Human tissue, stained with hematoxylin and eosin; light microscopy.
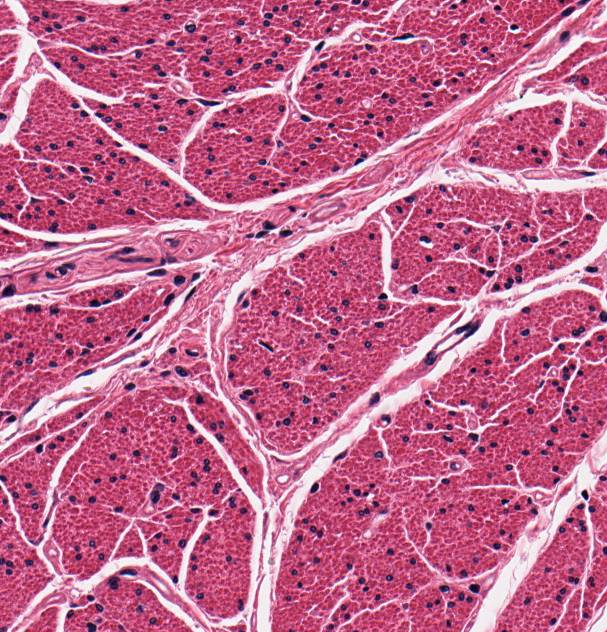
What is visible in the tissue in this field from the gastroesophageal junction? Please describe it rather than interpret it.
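Notice how thin, pale, branching connective tissue septa divide the tissue into large irregular compartments. Trace the broadest diagonally from the left edge to the upper right corner. Left of centre, that septum holds small vessels with elongated dark nuclei. The muscle fibres, cut in cross-section, show a fine stippled pattern of dots in their cytoplasm.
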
